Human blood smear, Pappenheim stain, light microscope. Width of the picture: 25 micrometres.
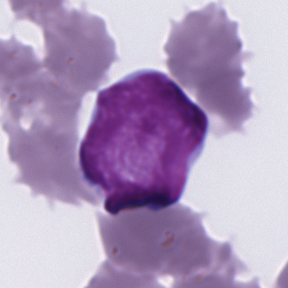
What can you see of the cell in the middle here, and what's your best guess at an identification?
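Nearly the whole cell is occupied by its nucleus, whose chromatin is dense and stains deep purple. Neither granules nor vacuoles are visible anywhere in the cell. It is a myeloblast.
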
